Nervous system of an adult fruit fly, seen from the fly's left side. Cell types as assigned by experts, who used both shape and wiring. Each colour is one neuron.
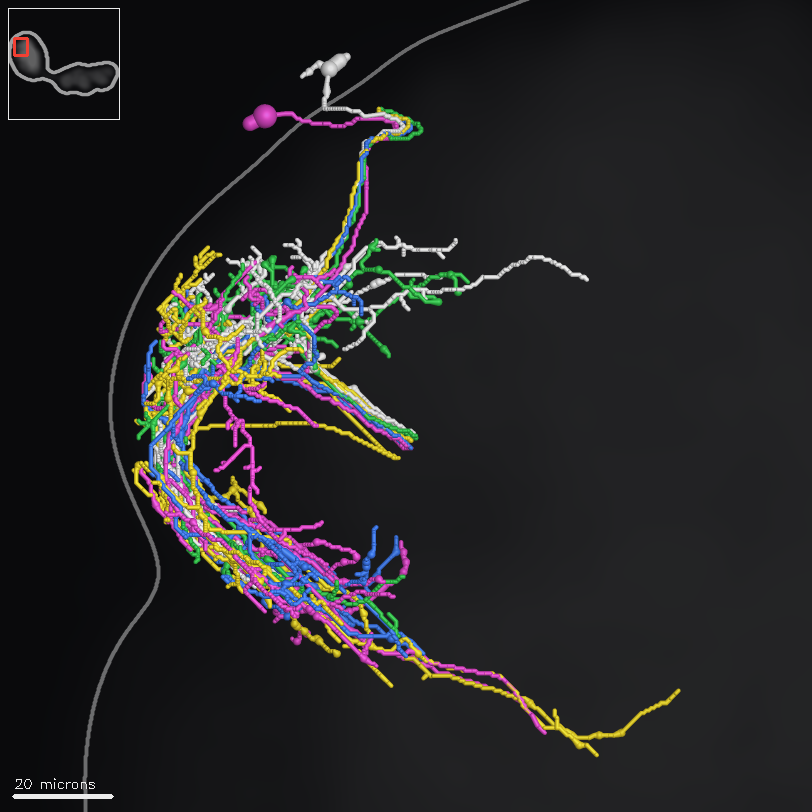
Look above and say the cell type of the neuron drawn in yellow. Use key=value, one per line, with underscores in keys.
cell_type=CRE030_b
